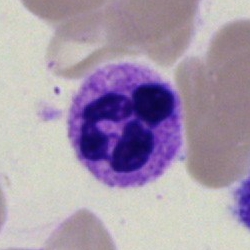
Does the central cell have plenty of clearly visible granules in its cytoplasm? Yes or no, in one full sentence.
Yes, this cell's cytoplasm carries many visible granules.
